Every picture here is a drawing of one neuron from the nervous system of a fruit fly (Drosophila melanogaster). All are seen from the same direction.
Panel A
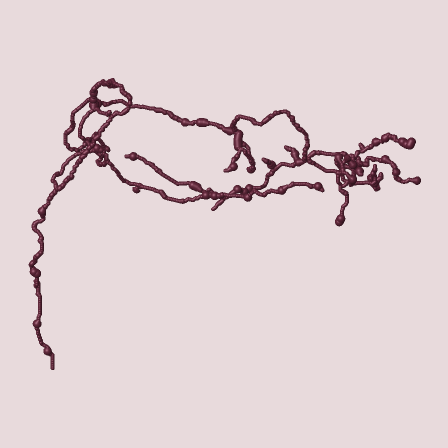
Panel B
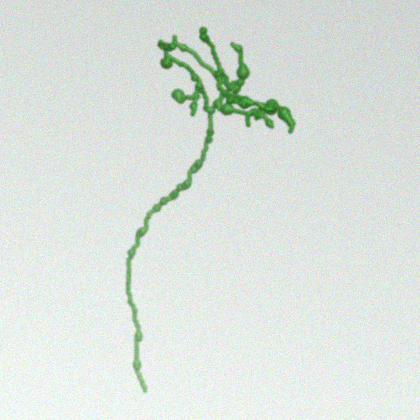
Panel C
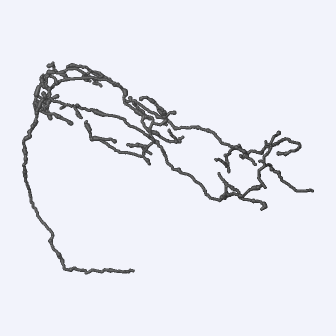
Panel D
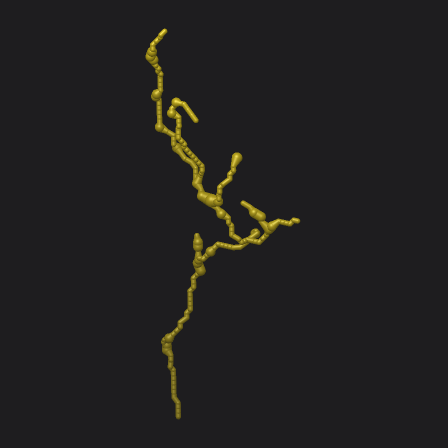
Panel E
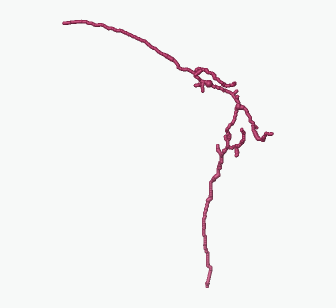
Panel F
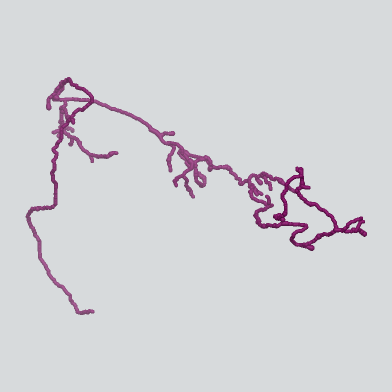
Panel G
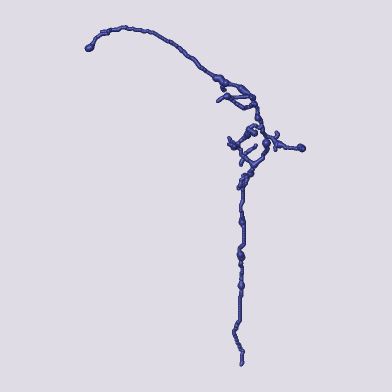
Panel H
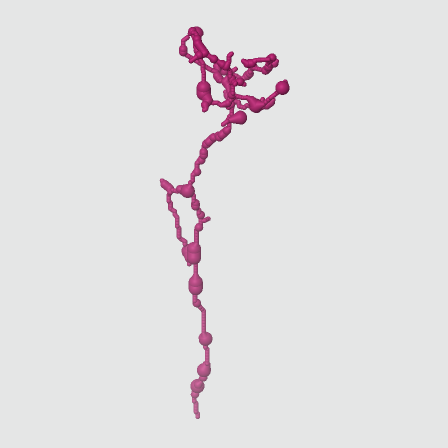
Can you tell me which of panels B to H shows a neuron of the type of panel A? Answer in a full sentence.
Panel F shows a neuron of the same cell type.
